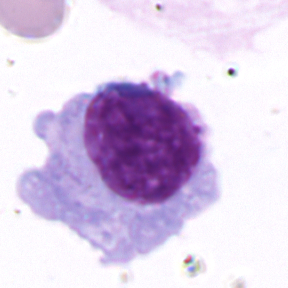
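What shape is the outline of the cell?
Irregular, with rounded bulges along its margin.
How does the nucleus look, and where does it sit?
It is round to oval, with no lobes and no deep indentation, and it lies off-centre toward the upper right of the cell.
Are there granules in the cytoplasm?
No distinct granules are seen.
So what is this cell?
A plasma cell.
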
